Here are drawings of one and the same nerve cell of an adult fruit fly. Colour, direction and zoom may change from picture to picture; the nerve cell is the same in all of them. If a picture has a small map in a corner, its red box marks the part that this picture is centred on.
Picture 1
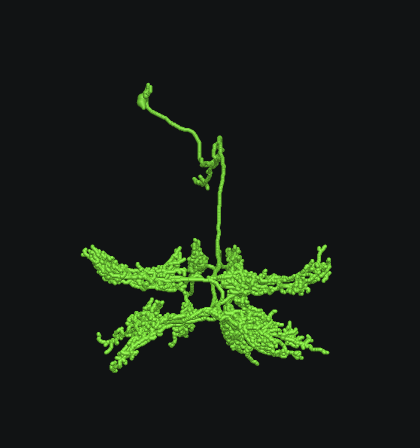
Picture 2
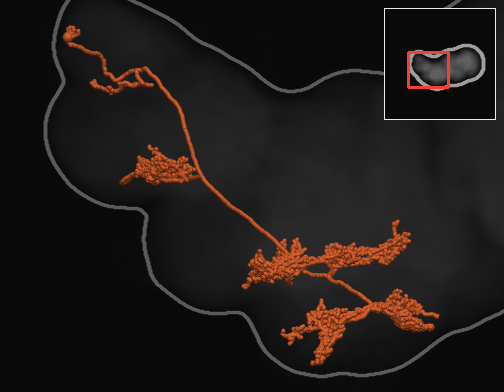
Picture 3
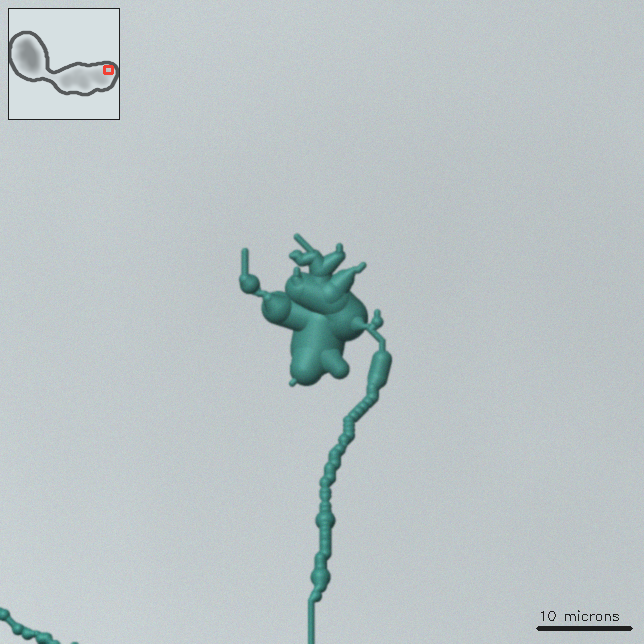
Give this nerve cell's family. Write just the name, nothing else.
hemilineage 05B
